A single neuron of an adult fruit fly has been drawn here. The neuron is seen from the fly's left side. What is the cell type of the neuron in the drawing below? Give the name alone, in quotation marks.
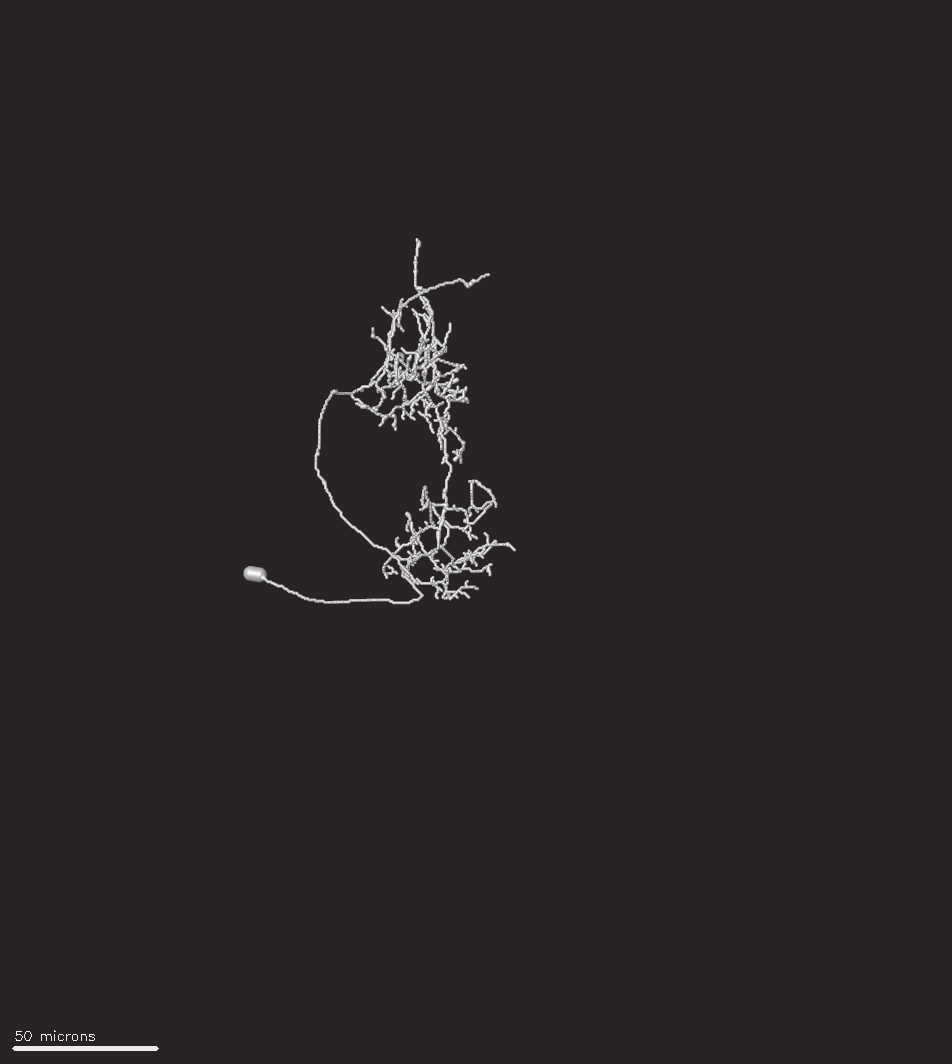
"AVLP254"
